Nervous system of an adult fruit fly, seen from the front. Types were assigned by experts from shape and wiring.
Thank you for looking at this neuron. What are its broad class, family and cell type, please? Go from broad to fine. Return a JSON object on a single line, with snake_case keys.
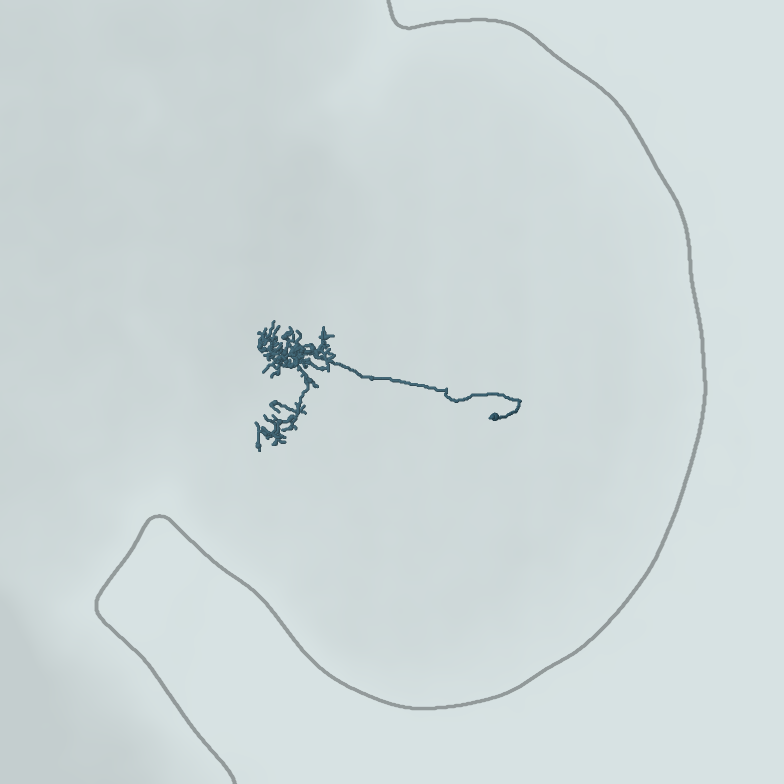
{"broad_class": "optic-lobe intrinsic neuron", "family": "Tm", "cell_type": "Tm24"}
